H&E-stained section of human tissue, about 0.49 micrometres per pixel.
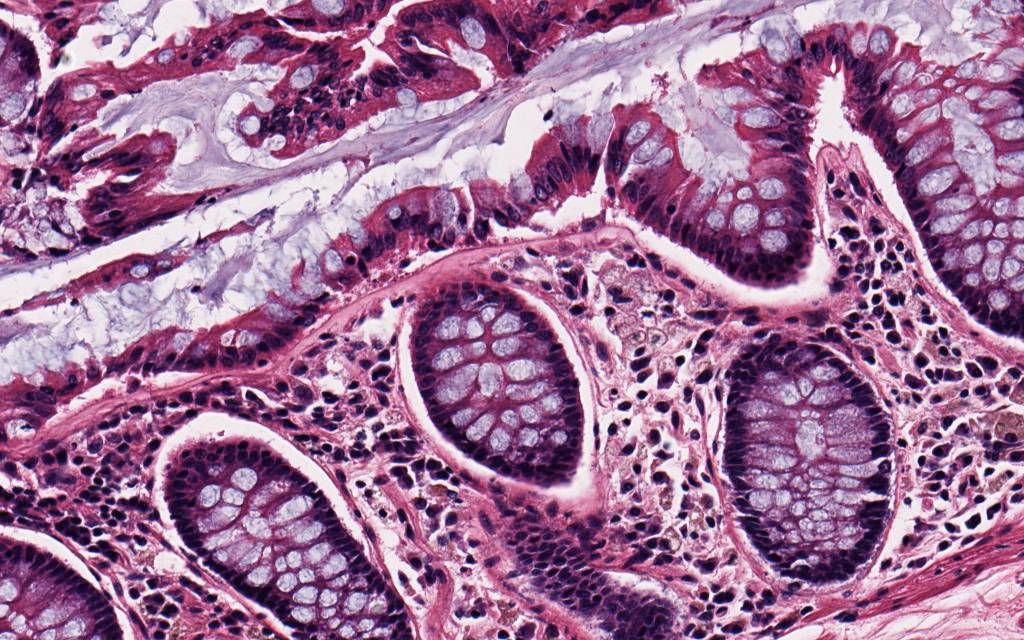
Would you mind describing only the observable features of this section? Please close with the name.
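In the lower half, glands are cut across as round to oval profiles in stroma. Each is lined by epithelium crowded with goblet cells, their mucin pale grey-blue vacuoles. The central lumens are narrow, largely taken up by mucin-filled cells. Between glands, stroma is densely cellular, with many small round dark nuclei. This is transverse colon.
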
